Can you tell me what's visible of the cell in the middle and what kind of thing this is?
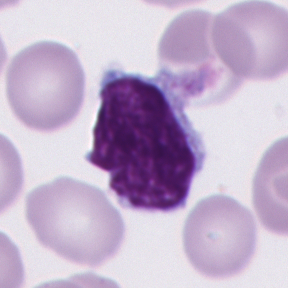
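An angular, irregular nuclear outline with several fairly straight edges is present. Chromatin is dark purple and coarsely clumped. No nucleoli are visible in the nucleus, and the cytoplasm contains no visible vacuoles. The cell is a typical lymphocyte.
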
